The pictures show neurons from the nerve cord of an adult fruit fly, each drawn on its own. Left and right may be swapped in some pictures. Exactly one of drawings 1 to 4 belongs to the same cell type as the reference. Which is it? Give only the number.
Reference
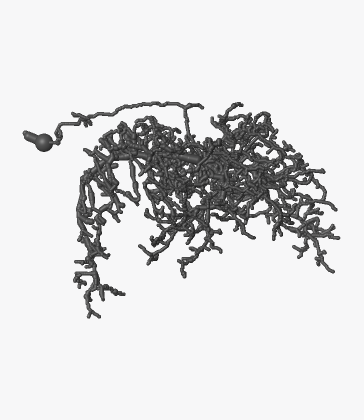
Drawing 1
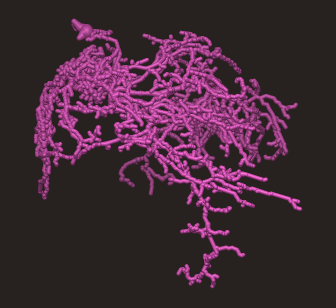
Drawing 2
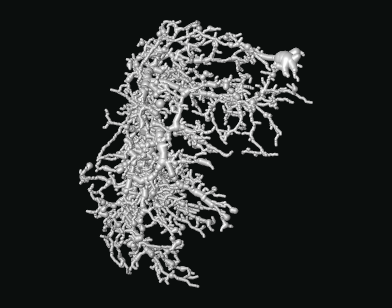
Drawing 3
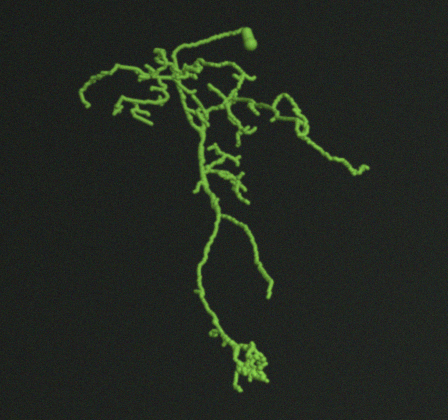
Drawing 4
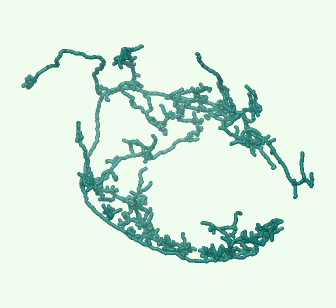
2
